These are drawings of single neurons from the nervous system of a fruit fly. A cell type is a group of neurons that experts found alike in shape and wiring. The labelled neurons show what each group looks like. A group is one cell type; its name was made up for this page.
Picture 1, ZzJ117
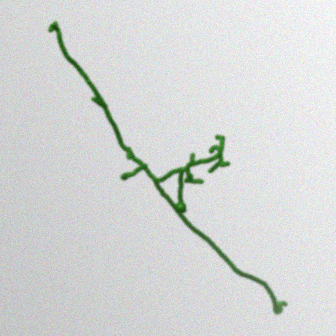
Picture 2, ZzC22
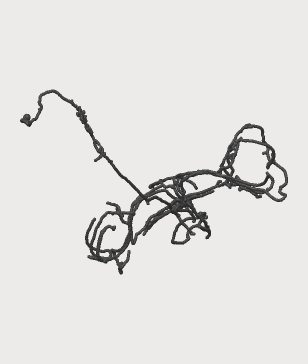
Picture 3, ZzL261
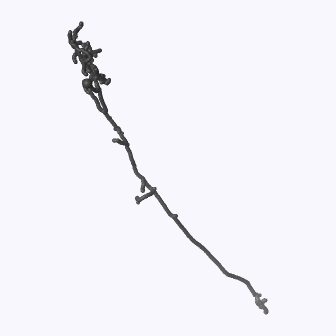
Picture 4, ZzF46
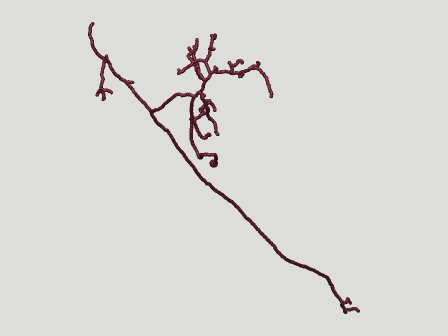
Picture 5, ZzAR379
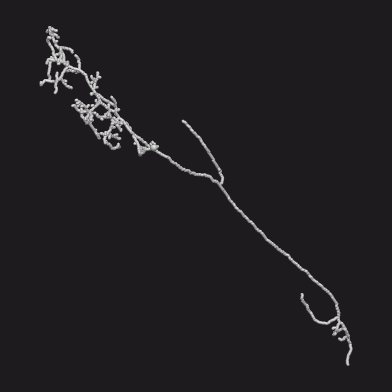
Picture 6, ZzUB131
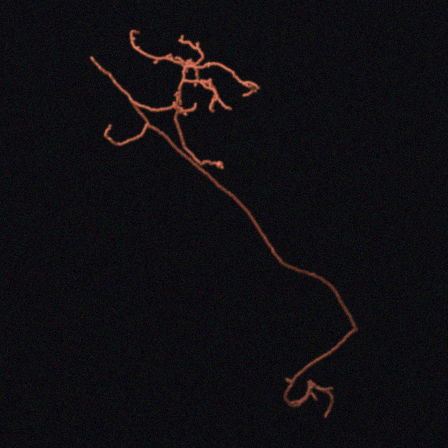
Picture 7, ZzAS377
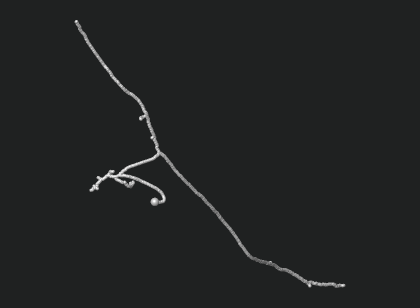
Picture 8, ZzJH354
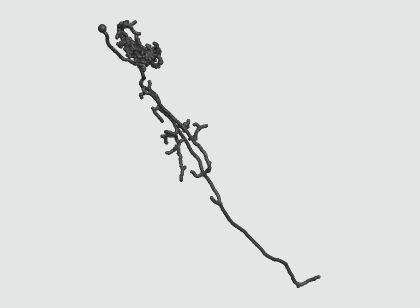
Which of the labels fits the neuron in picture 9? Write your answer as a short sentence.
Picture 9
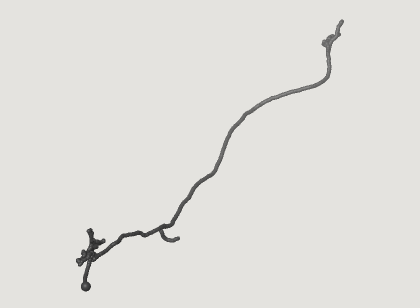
It belongs to ZzUB131.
